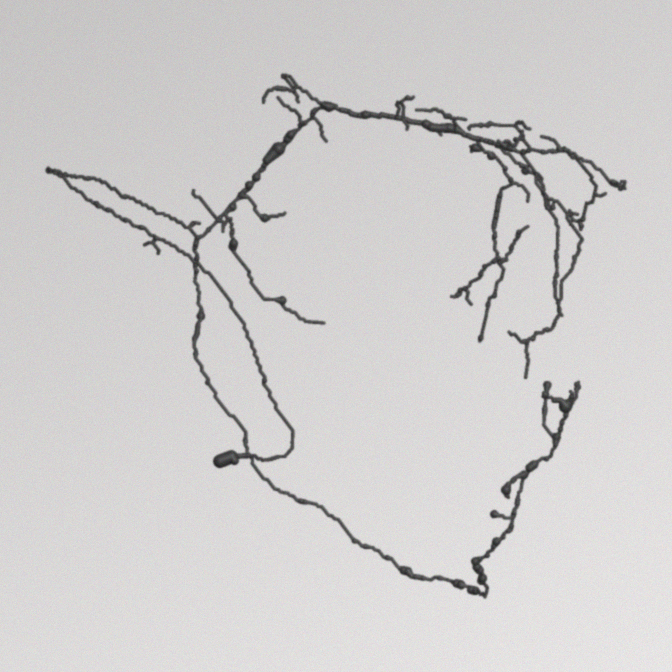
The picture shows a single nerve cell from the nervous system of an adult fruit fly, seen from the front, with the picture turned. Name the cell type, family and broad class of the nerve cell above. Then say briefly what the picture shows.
Its cell type is IN08A041. Its family is hemilineage 08A. This is a nerve-cord intrinsic neuron. Dozens of branch ends can be seen. As drawn here it is about as wide as it is tall.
